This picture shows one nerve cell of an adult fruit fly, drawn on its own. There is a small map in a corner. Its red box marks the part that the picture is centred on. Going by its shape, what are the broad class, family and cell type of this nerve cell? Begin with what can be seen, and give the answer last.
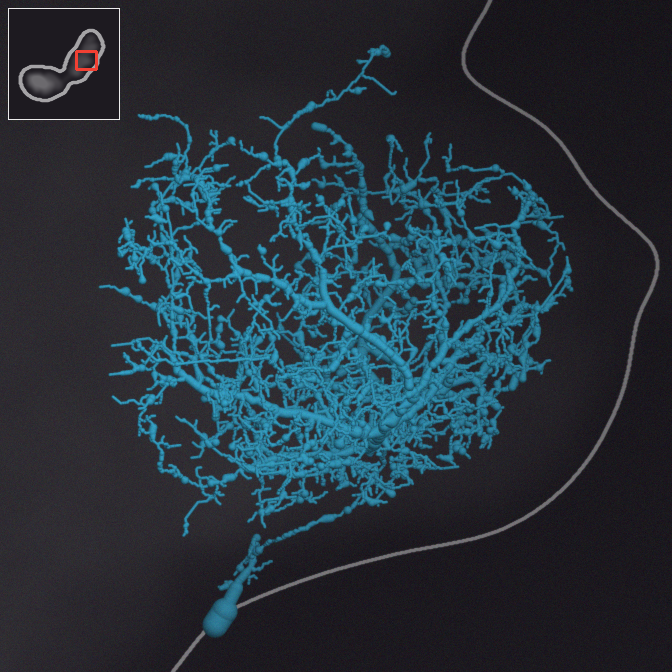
The picture shows more than a hundred branch ends. As drawn here it is about as wide as it is tall. Its broad class is nerve-cord intrinsic neuron. Its family is hemilineage 13B. It is of cell type IN13B004.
